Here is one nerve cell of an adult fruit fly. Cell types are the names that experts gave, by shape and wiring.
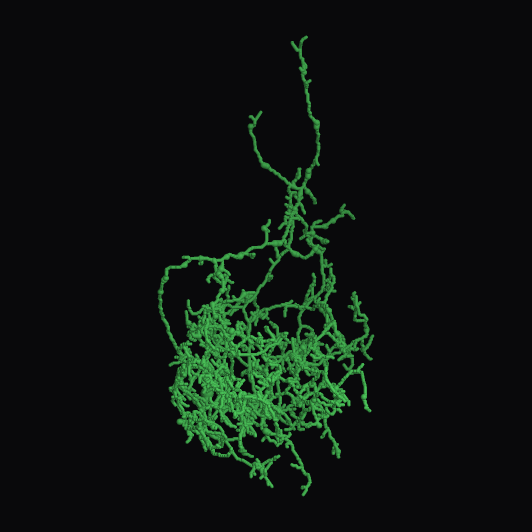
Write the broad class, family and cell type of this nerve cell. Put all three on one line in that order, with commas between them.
central-brain intrinsic neuron, hemilineage VLPa1_lateral, AVLP308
